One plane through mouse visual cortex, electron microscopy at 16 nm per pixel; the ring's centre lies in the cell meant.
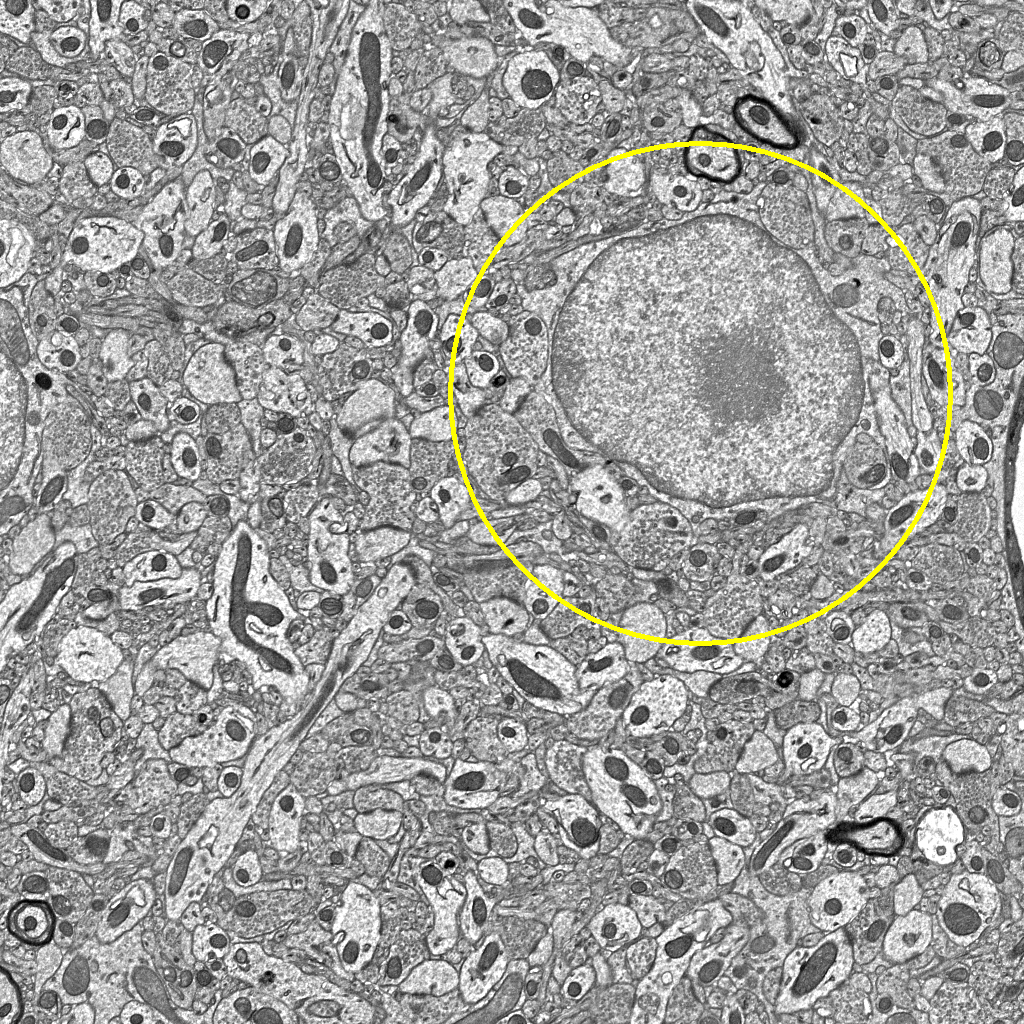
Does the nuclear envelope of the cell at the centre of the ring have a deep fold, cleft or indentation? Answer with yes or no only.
No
